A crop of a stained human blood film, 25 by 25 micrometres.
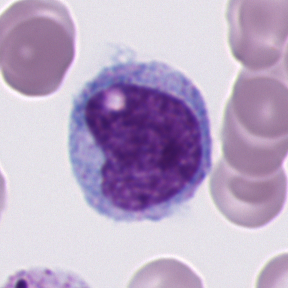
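Monocyte: note the bean-shaped nucleus, about 11 micrometres across, with a notch on its left side. Its chromatin is fine and lacy, with no large dense clumps, and one small pale clear spot sits over its upper left part. Along the top, the cell's edge frays into faint fine wisps.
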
